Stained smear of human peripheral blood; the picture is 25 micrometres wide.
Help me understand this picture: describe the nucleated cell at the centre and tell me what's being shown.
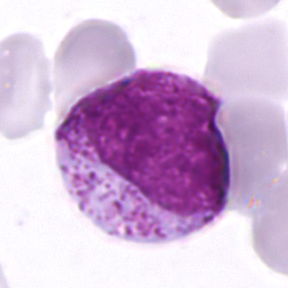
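You'll notice the cytoplasm sits as a crescent along the lower left edge, pale greyish-lilac with many scattered coarse purple granules. The chromatin has a fine, loosely textured pattern rather than dense dark clumps, and the cell is about 16 micrometres across. That's a myelocyte.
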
